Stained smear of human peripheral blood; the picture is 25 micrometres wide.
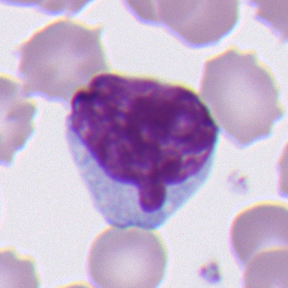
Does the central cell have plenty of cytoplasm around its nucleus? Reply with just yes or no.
No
